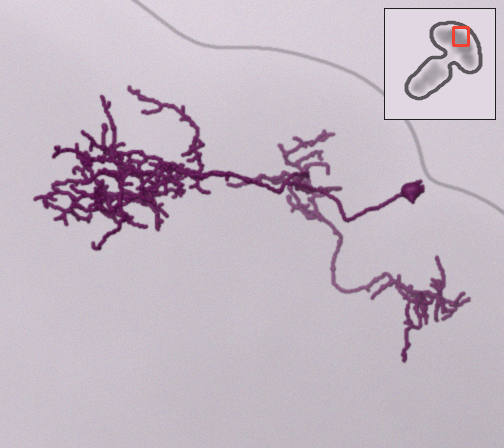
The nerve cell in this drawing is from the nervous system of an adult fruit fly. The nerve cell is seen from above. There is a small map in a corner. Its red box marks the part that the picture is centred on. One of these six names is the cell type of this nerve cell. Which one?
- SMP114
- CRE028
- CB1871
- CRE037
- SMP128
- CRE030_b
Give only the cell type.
SMP128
